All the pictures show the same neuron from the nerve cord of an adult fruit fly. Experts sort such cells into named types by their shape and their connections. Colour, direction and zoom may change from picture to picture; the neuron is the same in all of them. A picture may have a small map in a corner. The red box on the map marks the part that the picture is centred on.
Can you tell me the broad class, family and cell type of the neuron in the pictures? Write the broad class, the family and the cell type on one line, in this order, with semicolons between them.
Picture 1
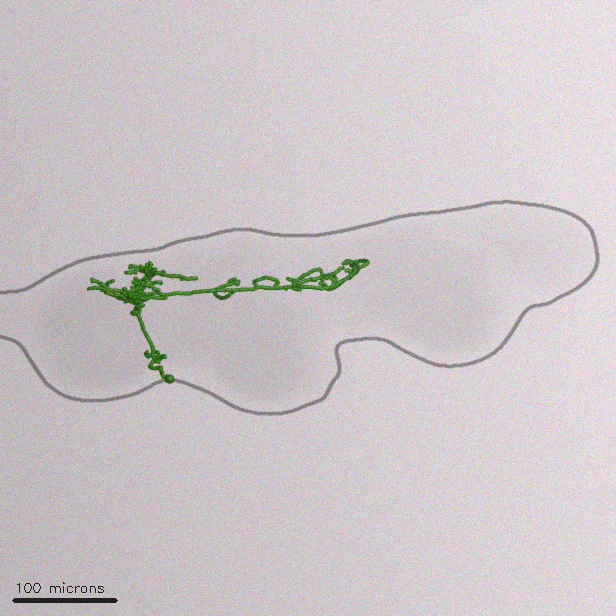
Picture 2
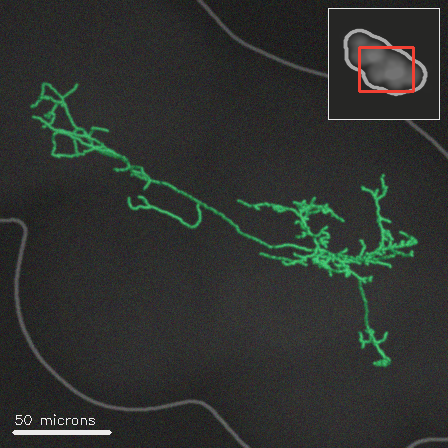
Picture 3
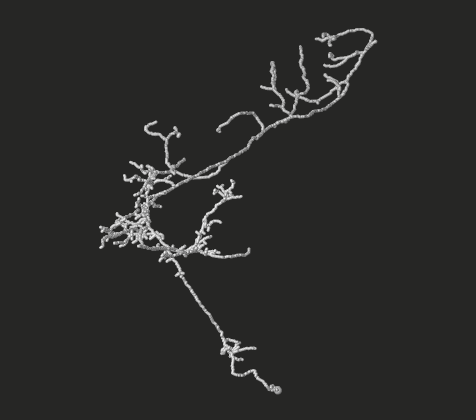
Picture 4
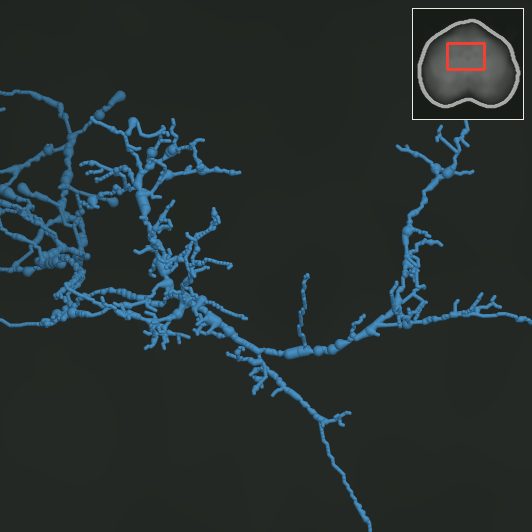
nerve-cord intrinsic neuron; hemilineage 06B; IN06B076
